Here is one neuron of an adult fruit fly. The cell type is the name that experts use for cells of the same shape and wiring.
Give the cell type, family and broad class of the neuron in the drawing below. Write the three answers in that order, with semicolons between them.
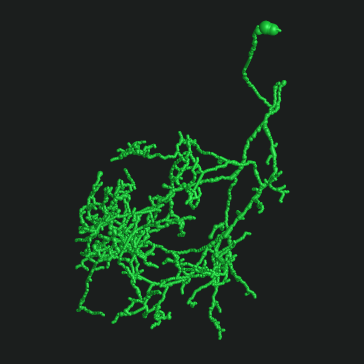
SLP258; hemilineage SLPpl1; central-brain intrinsic neuron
